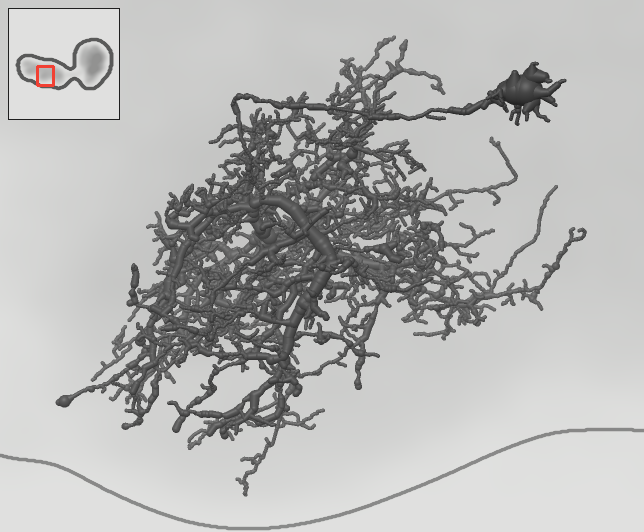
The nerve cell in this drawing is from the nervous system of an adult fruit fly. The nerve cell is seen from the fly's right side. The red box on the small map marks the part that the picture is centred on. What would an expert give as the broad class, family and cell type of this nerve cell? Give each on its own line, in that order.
nerve-cord intrinsic neuron
hemilineage 19A
IN19A004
